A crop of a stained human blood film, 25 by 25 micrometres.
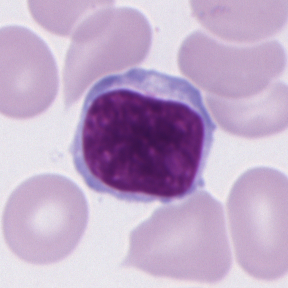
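Typical lymphocyte in a stained peripheral blood smear under the light microscope. A single undivided nucleus without lobes holds dense, coarsely clumped chromatin, with small paler patches between the clumps. No coarse granules appear in the cytoplasm. The cell outline is slightly irregular rather than smooth.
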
